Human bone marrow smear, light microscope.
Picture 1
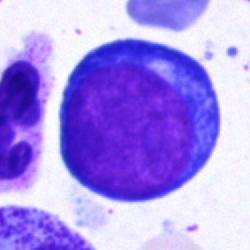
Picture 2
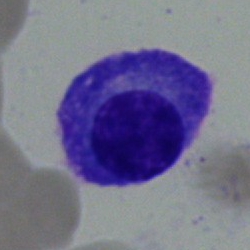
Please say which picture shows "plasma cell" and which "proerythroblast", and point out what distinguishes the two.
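The proerythroblast appears in picture 1, while picture 2 presents the plasma cell. The proerythroblast is round with a smooth outline, whereas the plasma cell is roughly oval with a slightly uneven edge. In both the cytoplasm stains deep blue and forms a wider rim on one side, on the right in the proerythroblast and on the upper and left sides in the plasma cell. Each also has a paler cytoplasmic zone beside the nucleus, at the upper right in the proerythroblast and just above and to the left in the plasma cell.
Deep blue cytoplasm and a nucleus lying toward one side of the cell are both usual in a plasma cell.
The chromatin separates them: finely granular and evenly spread in the proerythroblast, dark purple and densely stained in the plasma cell.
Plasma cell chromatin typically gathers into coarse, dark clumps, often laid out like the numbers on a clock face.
No distinct nucleolus can be seen in the plasma cell, and no granules are seen in the cytoplasm of the proerythroblast.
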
